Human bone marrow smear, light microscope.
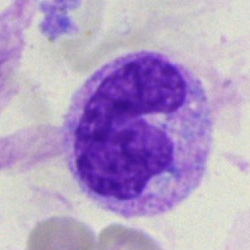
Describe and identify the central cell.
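The nucleus is deeply indented on its right side, giving it a kidney shape. It lies toward the left of the cell, with a wider rim of cytoplasm on the right. Chromatin is dark purple and coarsely clumped, and no nucleoli are visible. The central cell is a monocyte.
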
